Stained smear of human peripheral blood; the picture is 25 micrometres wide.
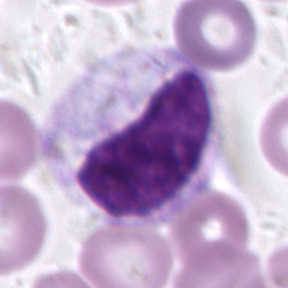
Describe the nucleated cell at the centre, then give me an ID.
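Starting with the outline: roughly round, with a smooth, faint edge. The nucleus is elongated and bean-shaped, running diagonally from lower left to upper right. It sits off-centre toward the right, which leaves most of the cytoplasm on the upper left. Fine, faint lilac granules are scattered through that cytoplasm. Putting it together, this is a metamyelocyte.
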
